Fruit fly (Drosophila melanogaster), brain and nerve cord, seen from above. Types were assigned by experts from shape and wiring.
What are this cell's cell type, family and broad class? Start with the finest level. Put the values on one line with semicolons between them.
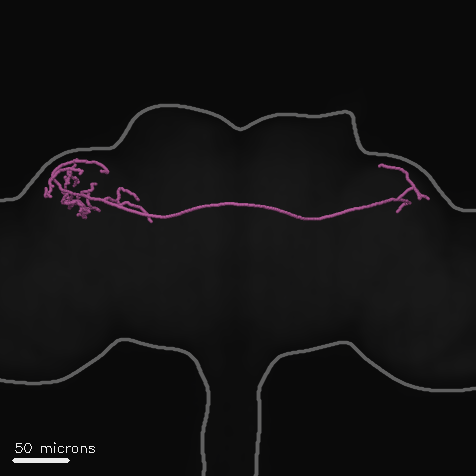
AVLP132; hemilineage VLPl&p1_lateral; central-brain intrinsic neuron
